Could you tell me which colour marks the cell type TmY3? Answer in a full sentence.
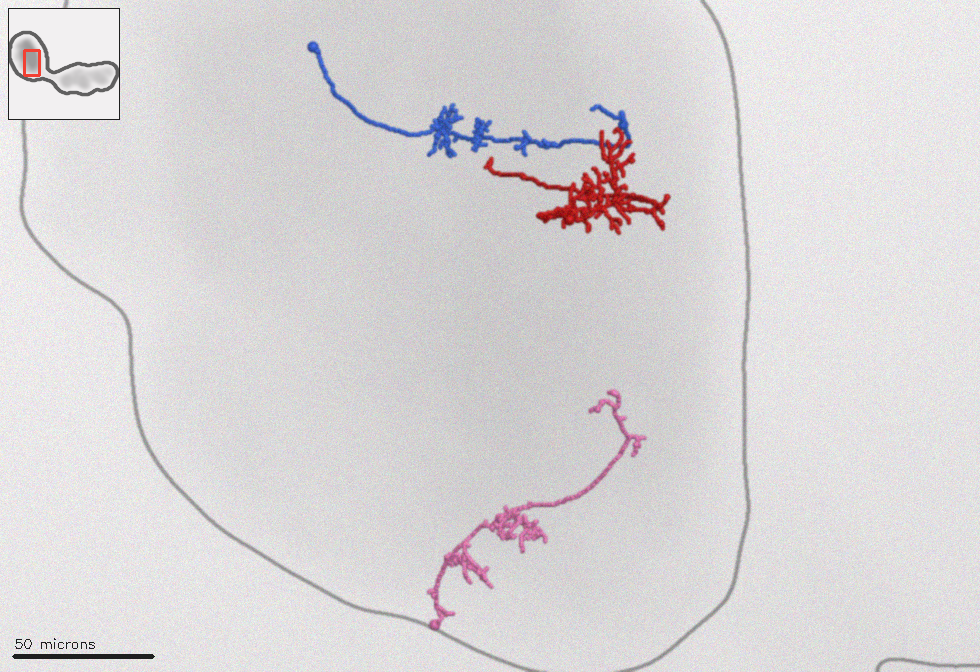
The colour is red.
